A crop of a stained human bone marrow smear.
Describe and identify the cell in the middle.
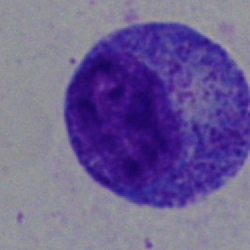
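The outline of the cell is round and smooth. Its nucleus lies off-centre, toward the left side. Purple granules crowd the cytoplasm. Just to the right of the nucleus lies a paler area of cytoplasm. It is a promyelocyte.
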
